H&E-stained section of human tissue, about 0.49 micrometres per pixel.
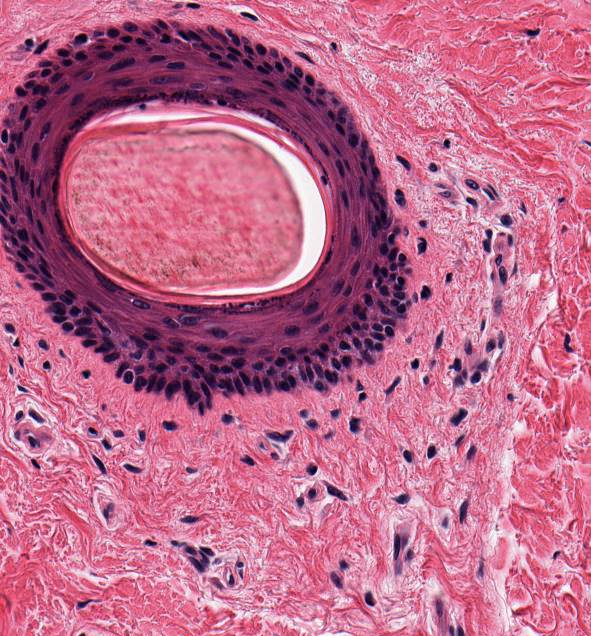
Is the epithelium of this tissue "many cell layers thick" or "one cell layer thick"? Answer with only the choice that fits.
Many cell layers thick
